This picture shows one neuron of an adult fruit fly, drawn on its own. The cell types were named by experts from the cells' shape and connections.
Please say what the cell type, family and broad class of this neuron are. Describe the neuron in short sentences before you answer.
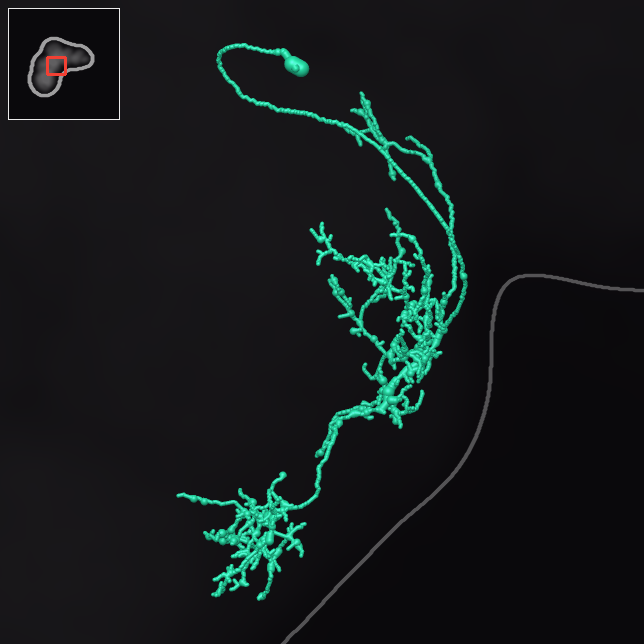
Its cell body lies at the top of the picture. Dozens of branch ends can be seen. Its cell type is SLP214. The family is hemilineage SLPav2. This is a central-brain intrinsic neuron.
